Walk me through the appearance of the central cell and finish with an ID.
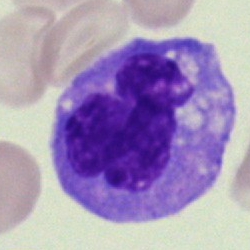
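An irregular nucleus, folded into lobe-like parts, lies left of centre, so a wider band of cytoplasm remains on the right. Its chromatin stains dark purple with a mottled, clumped texture. Several small clear vacuoles sit mostly in the right-hand cytoplasm. It is a monocyte.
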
